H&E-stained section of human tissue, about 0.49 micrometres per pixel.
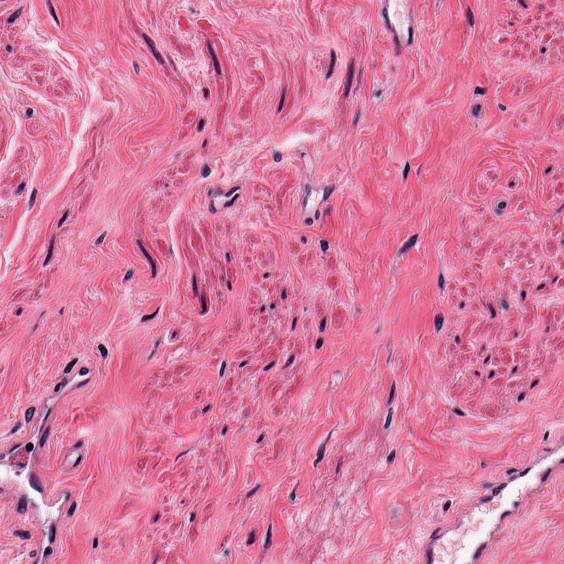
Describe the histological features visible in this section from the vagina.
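Almost the whole field is densely packed, strongly eosinophilic collagen fibres, wavy and interlacing as they run in varying directions. Over in the right middle there are rounded clusters of small cells, their small round nuclei sitting in pink cytoplasm. There's no epithelium anywhere in the field.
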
